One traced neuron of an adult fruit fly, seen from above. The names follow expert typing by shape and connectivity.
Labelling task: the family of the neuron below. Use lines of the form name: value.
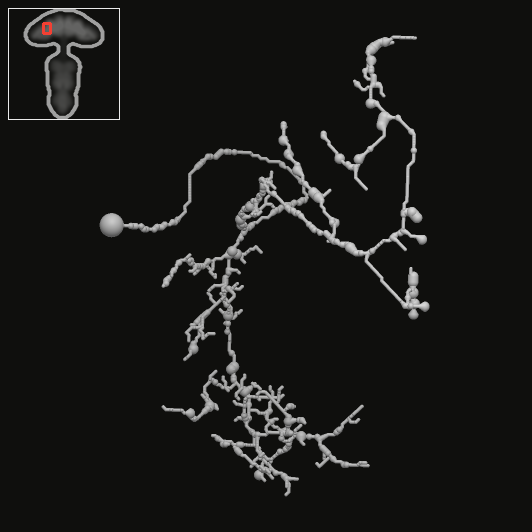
family: hemilineage LHl1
